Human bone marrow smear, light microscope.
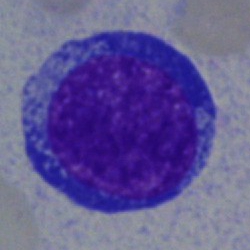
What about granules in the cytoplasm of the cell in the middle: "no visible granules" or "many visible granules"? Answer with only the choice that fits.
No visible granules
